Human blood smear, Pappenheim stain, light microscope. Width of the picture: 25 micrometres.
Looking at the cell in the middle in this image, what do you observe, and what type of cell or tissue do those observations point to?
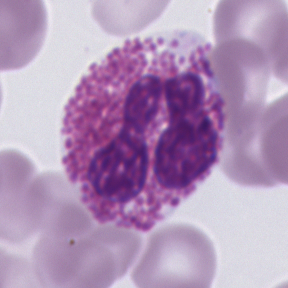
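Two nuclear lobes lie side by side. Around them, numerous round granules of fairly even size pack the cytoplasm, all of them reddish-pink. The cell measures about 17 by 14 micrometres. This is an eosinophil.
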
